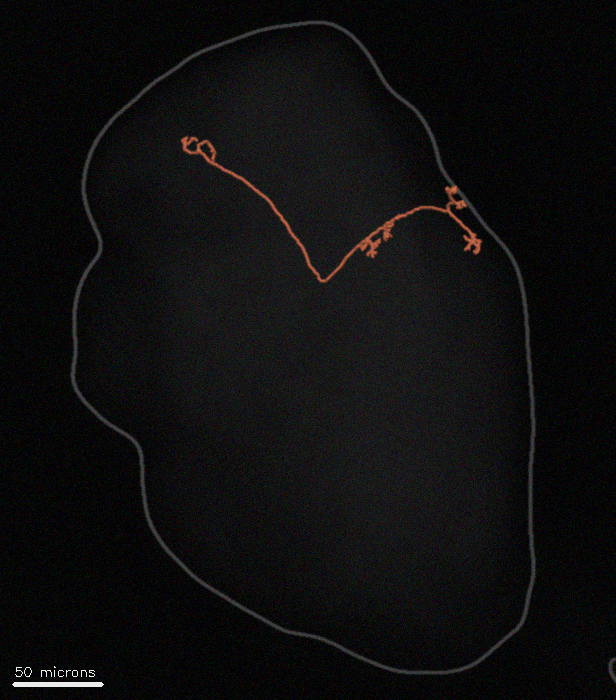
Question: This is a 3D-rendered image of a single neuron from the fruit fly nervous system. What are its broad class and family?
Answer: visual projection neuron; LC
